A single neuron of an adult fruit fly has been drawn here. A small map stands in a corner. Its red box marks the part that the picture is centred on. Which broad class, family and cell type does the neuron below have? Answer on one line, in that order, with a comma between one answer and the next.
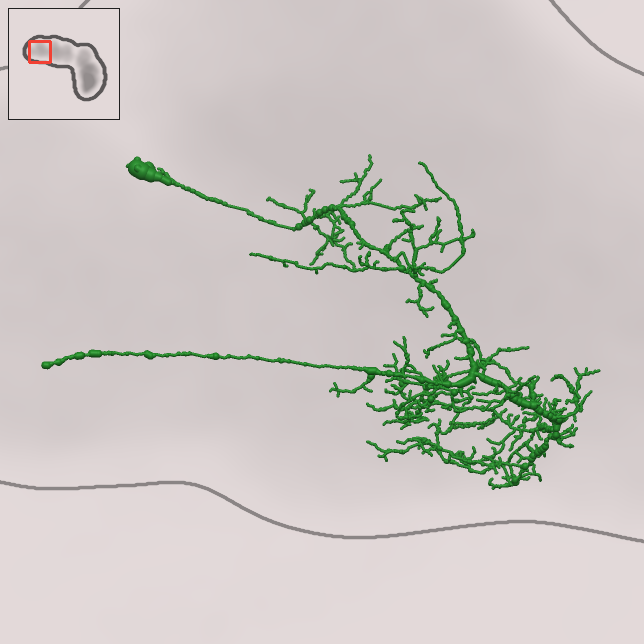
motor neuron of the nerve cord, hemilineage 03B, MNad45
